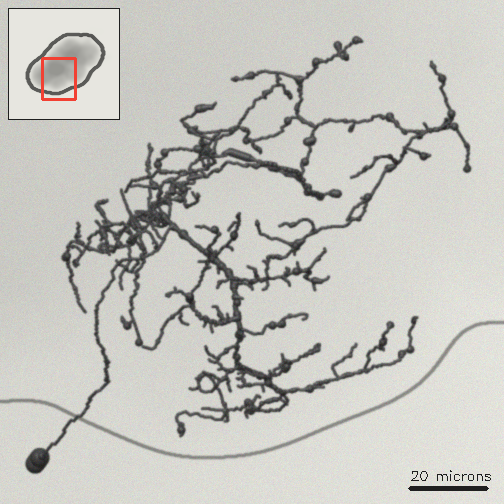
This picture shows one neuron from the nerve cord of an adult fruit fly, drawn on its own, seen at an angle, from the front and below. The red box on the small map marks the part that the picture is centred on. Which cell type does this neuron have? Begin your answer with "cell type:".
cell type: IN04B068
